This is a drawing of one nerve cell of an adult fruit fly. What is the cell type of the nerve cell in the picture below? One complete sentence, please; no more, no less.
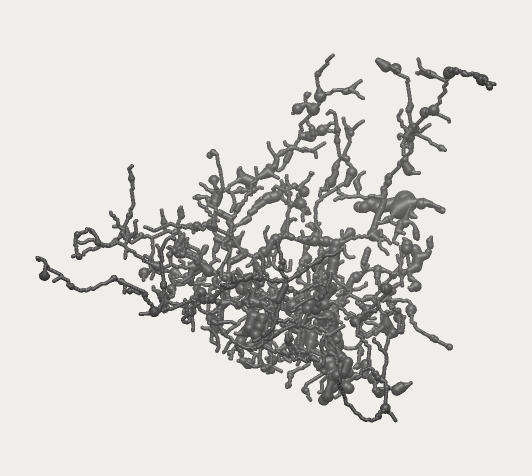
The nerve cell is categorized under cell type INXXX317.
